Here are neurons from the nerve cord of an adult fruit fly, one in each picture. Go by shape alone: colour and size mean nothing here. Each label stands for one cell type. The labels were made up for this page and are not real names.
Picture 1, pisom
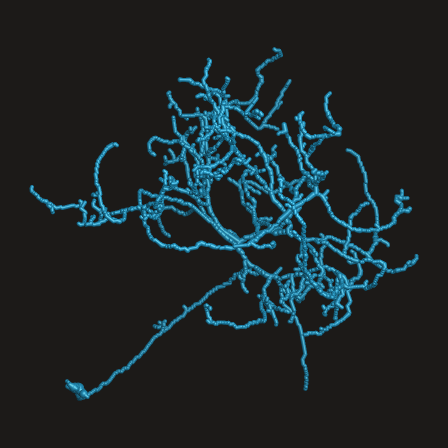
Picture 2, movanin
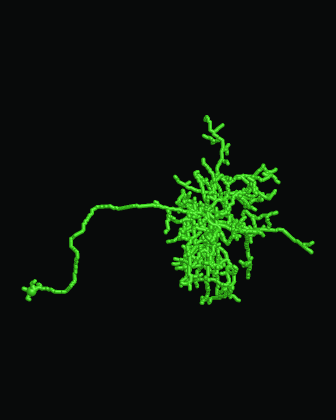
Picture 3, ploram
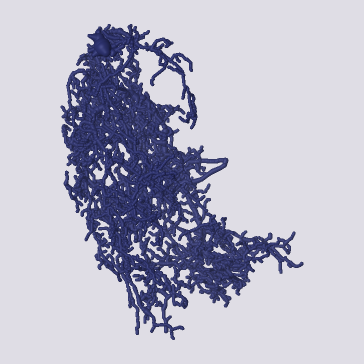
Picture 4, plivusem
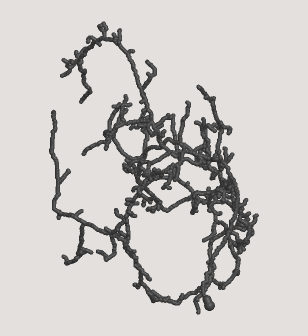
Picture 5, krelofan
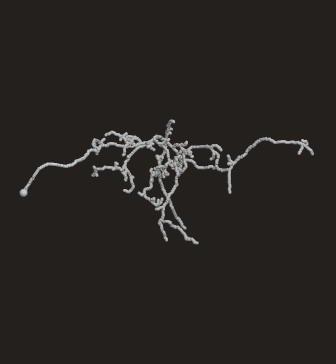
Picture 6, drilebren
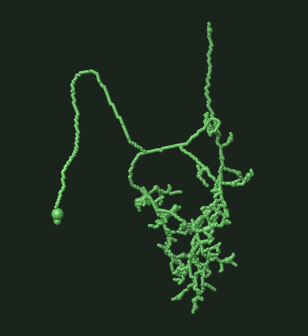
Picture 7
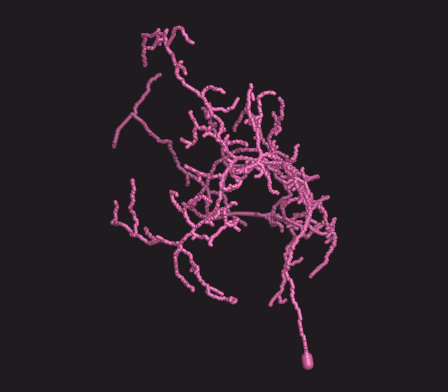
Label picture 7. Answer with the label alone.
plivusem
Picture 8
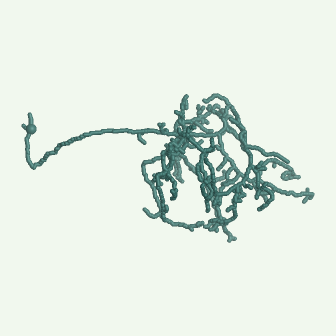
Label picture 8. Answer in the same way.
movanin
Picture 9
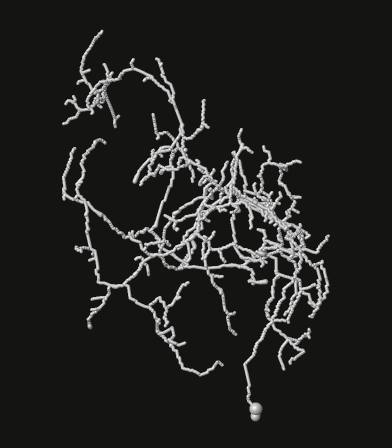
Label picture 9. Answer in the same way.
plivusem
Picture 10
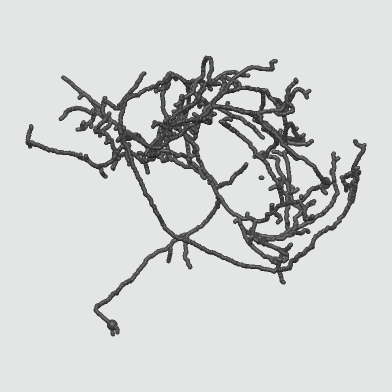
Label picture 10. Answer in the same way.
pisom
